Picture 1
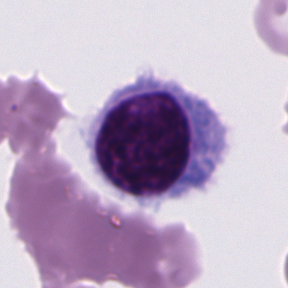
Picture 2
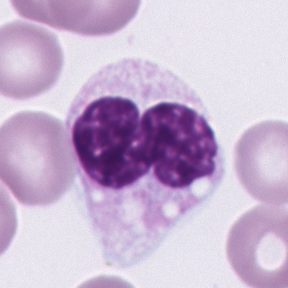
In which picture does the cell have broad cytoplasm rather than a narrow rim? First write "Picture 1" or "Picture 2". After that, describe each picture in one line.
Picture 2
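Picture 1: The nucleus fills most of the cell.
Picture 2: The cytoplasm is abundant and pale pinkish-lilac.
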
